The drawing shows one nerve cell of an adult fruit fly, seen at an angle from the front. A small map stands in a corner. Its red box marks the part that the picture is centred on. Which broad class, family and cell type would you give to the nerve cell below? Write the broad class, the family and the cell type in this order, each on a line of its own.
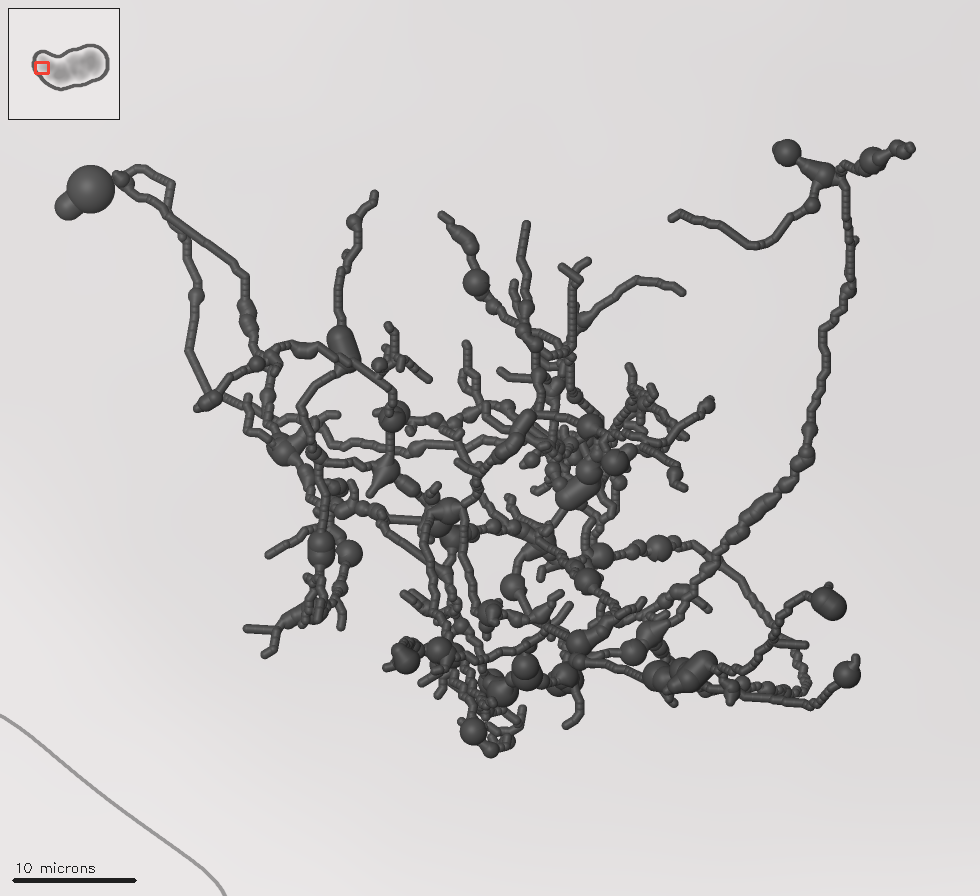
nerve-cord intrinsic neuron
hemilineage 01B
IN01B033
